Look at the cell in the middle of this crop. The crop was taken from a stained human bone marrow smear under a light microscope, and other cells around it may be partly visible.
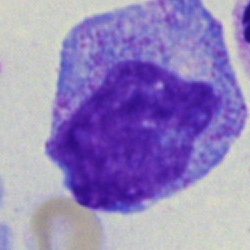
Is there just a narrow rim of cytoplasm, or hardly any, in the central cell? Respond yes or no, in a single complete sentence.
No, the cell's cytoplasm is ample, not a thin rim.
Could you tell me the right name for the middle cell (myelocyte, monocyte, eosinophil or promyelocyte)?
promyelocyte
